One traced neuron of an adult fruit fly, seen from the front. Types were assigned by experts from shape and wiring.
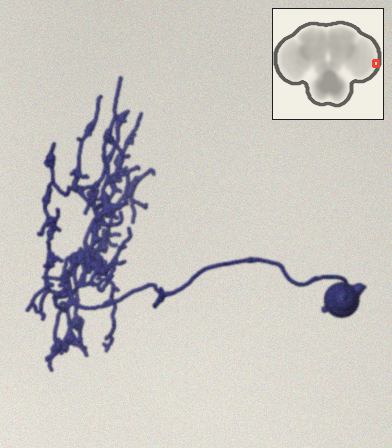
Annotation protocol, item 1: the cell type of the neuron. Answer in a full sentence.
The cell type is Dm15.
